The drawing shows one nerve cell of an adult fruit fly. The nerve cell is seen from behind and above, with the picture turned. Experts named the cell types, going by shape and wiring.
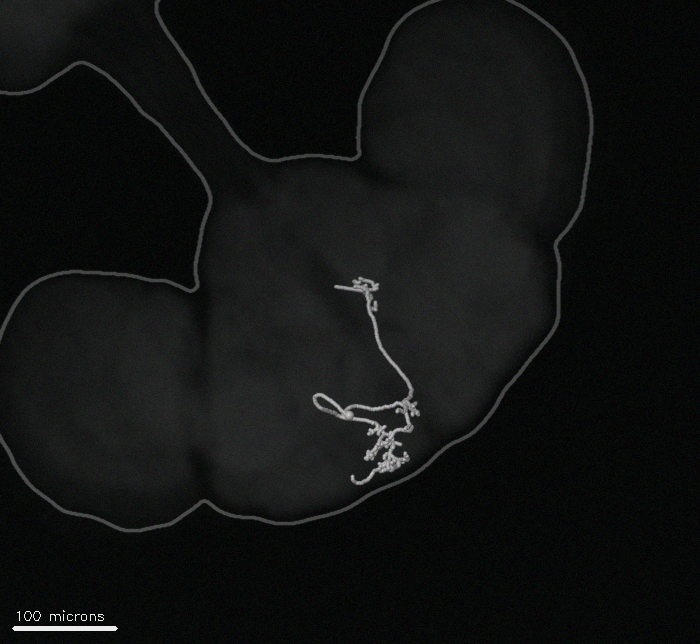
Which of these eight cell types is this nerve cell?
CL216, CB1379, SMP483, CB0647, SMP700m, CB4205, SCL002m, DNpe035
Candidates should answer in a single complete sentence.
This nerve cell is an instance of the cell type CB4205.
